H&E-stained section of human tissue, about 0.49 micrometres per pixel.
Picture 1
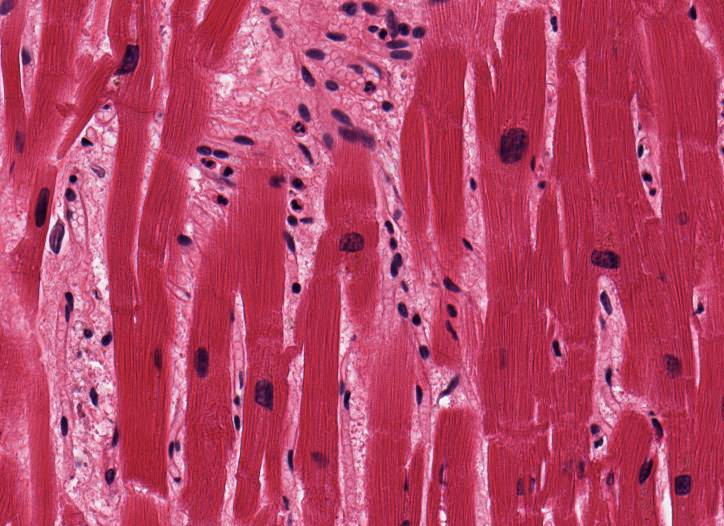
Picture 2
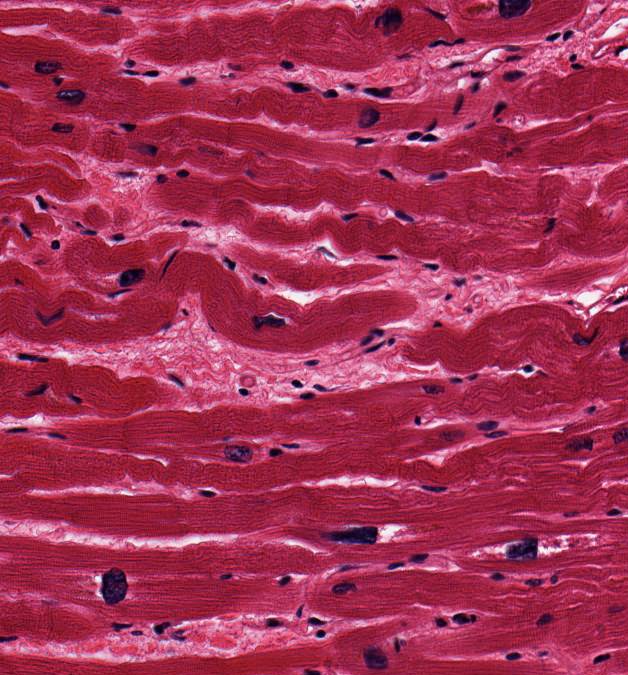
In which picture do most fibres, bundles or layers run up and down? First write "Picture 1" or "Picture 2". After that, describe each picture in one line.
Picture 1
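In picture 1: The muscle fibres run mainly from top to bottom across the field.
In picture 2: Muscle fibres run mostly from side to side across the field.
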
